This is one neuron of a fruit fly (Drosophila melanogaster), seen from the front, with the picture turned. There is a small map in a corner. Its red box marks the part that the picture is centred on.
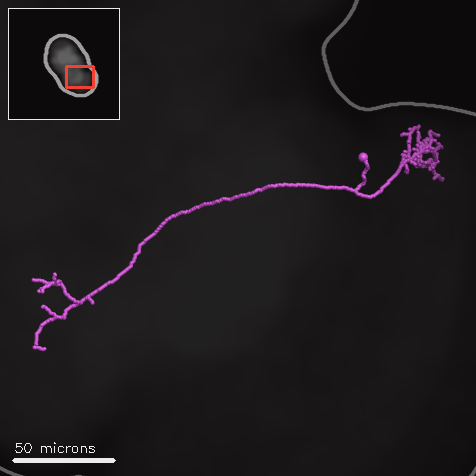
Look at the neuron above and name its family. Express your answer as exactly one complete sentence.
The family of the neuron is MeVP.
